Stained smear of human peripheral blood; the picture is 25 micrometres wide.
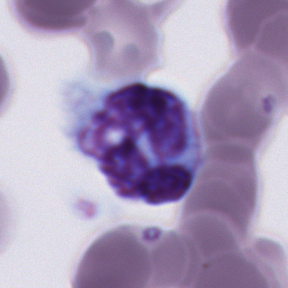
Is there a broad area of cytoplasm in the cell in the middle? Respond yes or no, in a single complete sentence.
No, the cytoplasm of this cell is scant, not abundant.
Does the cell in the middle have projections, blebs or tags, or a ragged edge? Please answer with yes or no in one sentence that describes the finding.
Yes, the edge of this particular cell is rough.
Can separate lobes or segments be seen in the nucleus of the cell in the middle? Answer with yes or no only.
Yes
